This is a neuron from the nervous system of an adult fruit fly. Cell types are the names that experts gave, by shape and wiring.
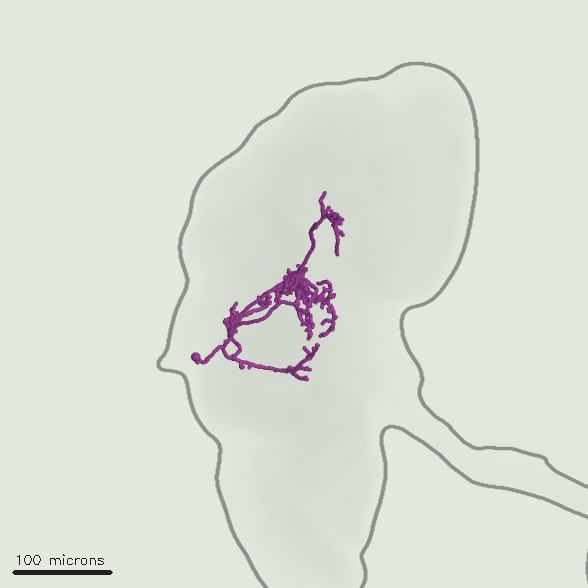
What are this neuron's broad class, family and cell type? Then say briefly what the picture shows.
It is a central-brain intrinsic neuron. The family is hemilineage SLPa&l1_anterior. The cell type is CL074. It lies in the brain. By the scale bar it is about 200 microns tall in this view.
